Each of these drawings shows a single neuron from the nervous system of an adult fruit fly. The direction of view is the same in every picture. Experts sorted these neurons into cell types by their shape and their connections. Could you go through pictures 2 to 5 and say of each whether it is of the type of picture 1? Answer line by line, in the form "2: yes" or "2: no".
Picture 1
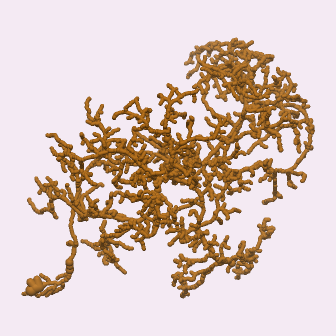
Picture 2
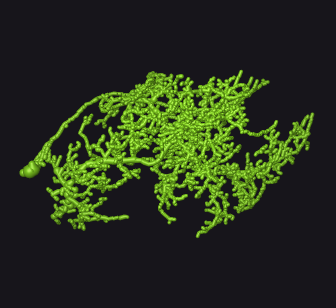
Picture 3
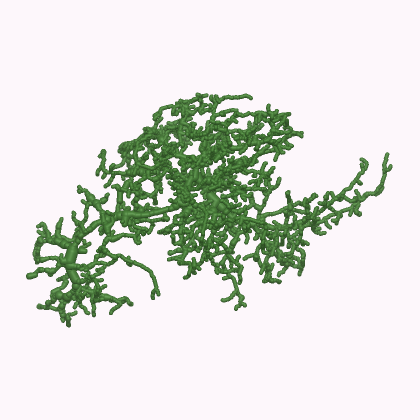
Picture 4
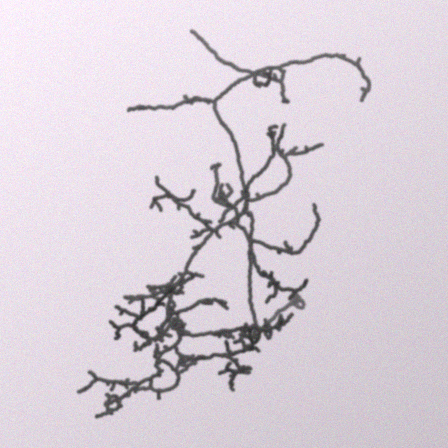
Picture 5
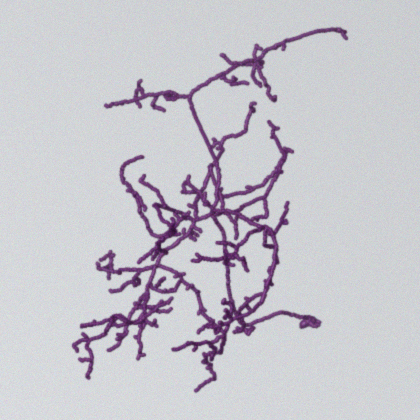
2: yes
3: yes
4: no
5: no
